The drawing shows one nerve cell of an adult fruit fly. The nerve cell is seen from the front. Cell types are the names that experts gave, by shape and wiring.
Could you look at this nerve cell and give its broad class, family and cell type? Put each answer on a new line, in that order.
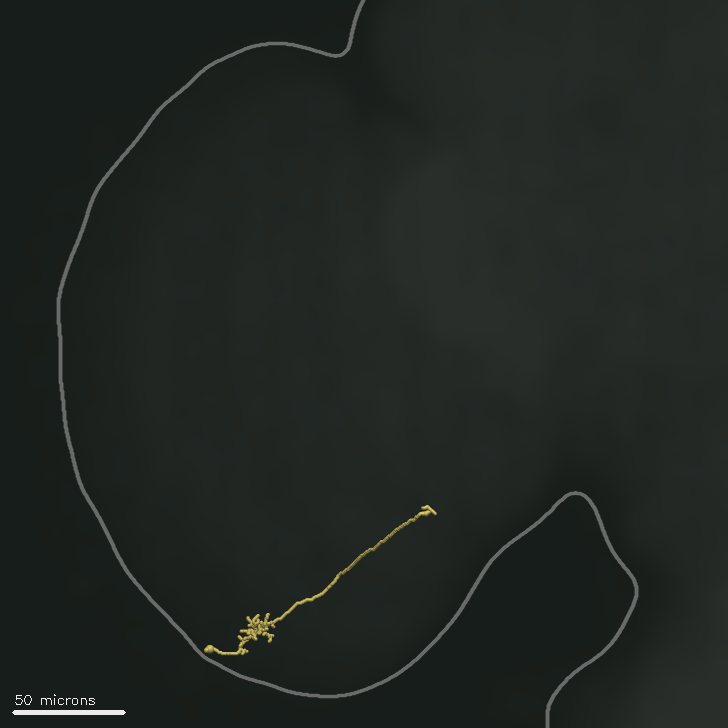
optic-lobe intrinsic neuron
Tm
Tm9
